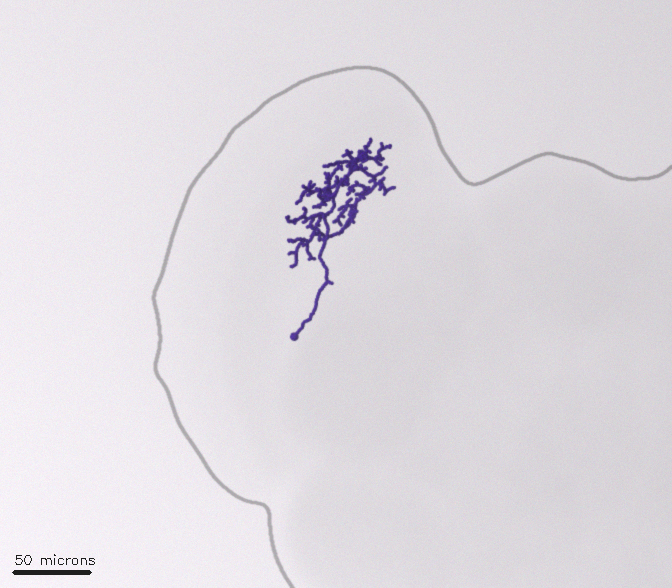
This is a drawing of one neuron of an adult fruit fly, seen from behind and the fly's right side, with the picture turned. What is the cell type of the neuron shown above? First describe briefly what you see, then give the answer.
Its cell body lies in the middle of the picture. From top to bottom in the picture it spans about 130 microns. This is an optic-lobe intrinsic neuron. The cell type is Cm17.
